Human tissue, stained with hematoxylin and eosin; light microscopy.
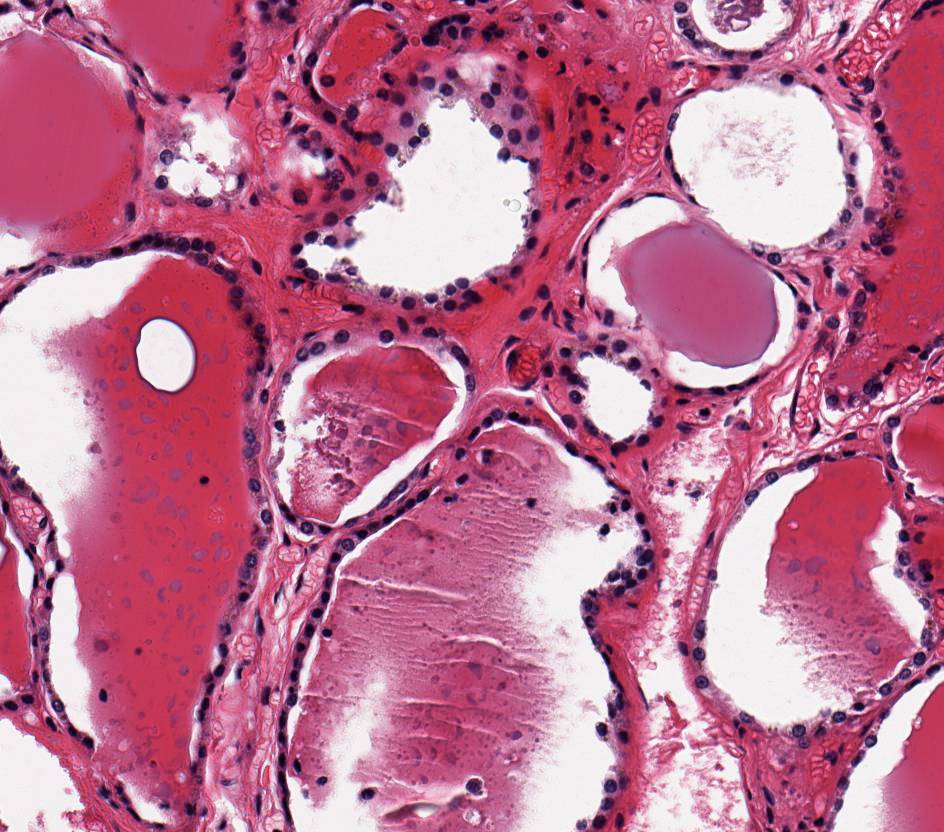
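Thyroid, haematoxylin and eosin section. In turn: the whole field is made up of rounded to oval follicles of widely varying size, separated by thin bands of stroma. Each follicle is lined by a single layer of flattened to low cuboidal epithelial cells with small, round, darkly stained nuclei. Most follicles are filled with homogeneous pink to red colloid.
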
